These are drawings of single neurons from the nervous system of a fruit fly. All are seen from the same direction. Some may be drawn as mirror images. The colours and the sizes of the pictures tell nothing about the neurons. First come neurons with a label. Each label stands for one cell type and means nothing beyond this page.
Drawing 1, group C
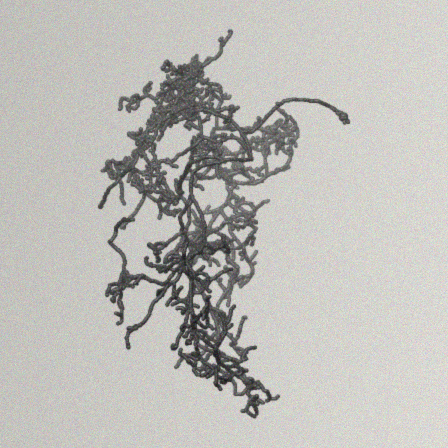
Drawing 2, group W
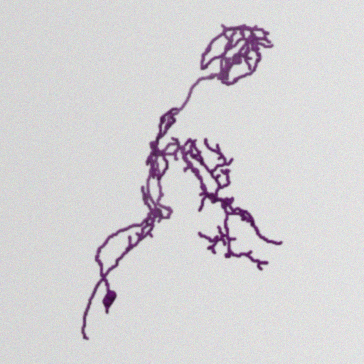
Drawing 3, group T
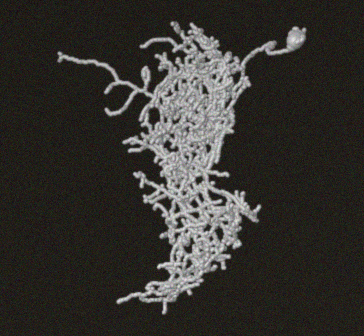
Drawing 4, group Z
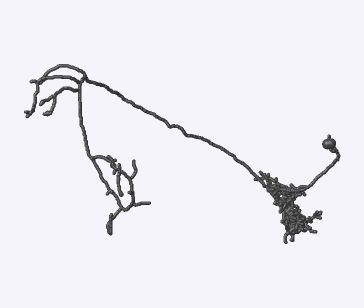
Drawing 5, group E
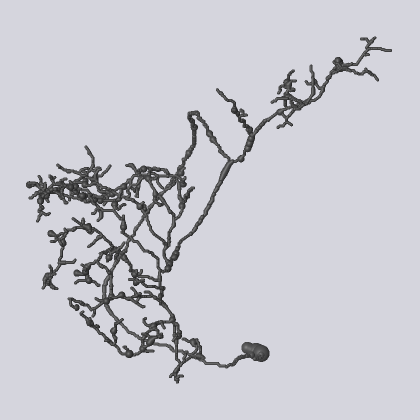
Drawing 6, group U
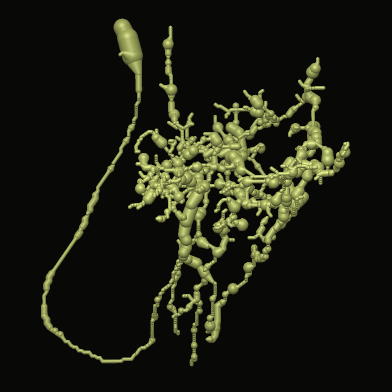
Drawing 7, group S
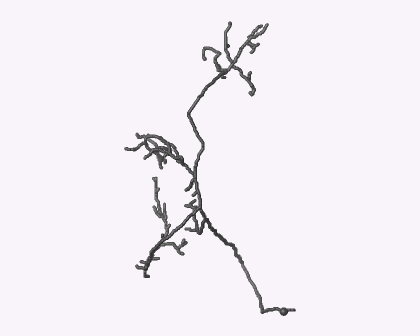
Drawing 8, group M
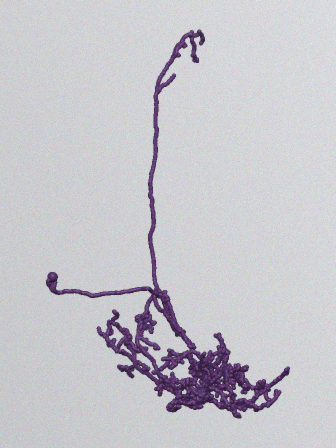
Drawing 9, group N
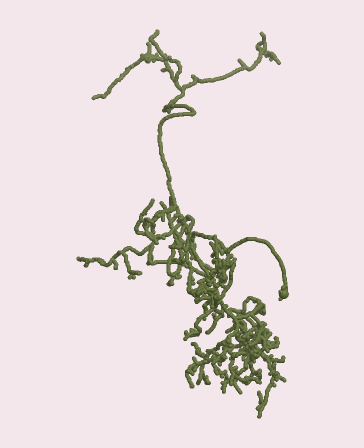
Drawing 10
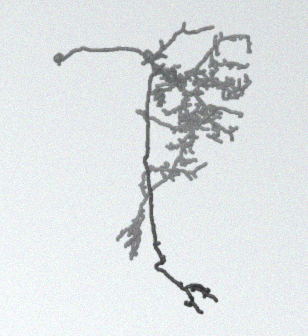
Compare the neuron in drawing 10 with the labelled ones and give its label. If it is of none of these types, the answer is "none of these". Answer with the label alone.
group M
